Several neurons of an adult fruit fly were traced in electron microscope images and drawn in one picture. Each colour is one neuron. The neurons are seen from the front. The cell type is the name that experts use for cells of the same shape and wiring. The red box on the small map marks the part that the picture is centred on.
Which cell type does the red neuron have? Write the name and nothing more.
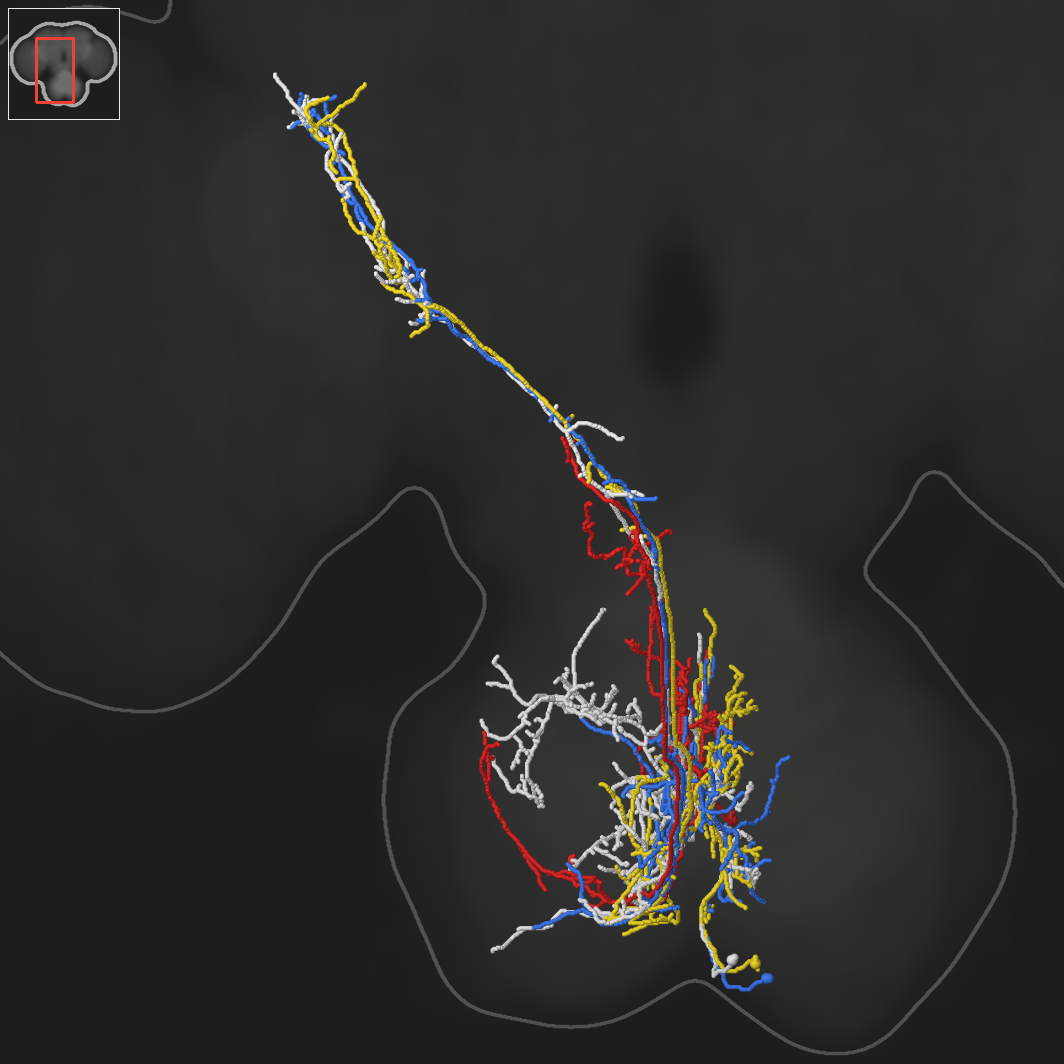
AN05B063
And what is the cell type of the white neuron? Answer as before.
AN05B052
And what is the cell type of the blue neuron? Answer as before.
AN05B050_c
